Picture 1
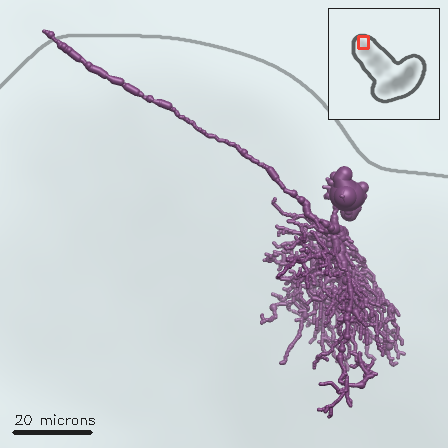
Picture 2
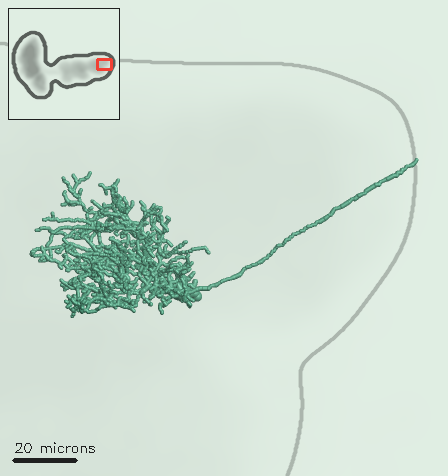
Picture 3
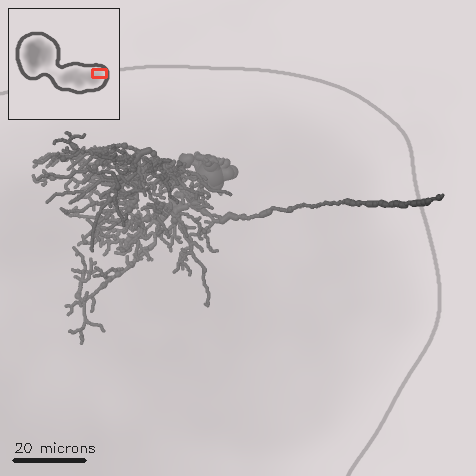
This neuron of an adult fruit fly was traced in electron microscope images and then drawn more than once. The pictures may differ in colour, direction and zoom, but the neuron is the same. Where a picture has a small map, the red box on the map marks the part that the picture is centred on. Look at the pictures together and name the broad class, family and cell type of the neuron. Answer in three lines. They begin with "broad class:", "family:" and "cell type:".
broad class: motor neuron of the nerve cord
family: MNad
cell type: MNad11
